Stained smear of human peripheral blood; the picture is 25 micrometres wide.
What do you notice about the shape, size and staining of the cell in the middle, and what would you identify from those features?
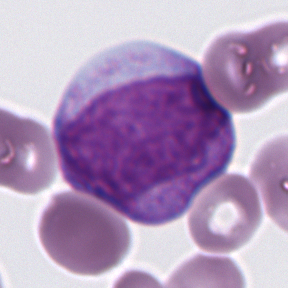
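Outline roughly round, flattened where it meets a red cell at the upper right. Chromatin fine and evenly spread, no coarse dark clumps. Cytoplasm scant, widest as a crescent along the top of the cell. No vacuoles in the cytoplasm. Diameter about 16 micrometres. Name: atypical promyelocyte.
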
